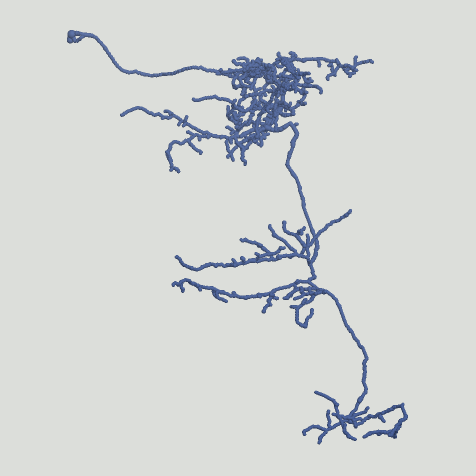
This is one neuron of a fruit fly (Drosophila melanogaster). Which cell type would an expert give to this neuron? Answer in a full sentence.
The cell type is PLP262.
